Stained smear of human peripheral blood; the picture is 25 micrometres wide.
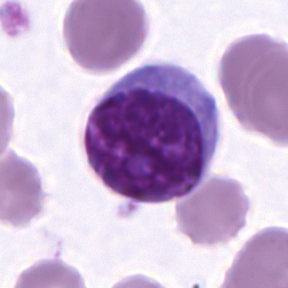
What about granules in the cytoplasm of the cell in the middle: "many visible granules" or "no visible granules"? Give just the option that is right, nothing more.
No visible granules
